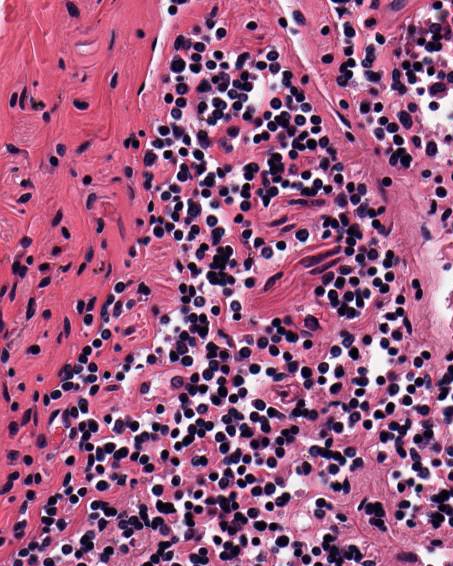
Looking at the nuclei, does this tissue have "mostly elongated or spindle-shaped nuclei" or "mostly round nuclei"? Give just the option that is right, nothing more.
Mostly round nuclei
